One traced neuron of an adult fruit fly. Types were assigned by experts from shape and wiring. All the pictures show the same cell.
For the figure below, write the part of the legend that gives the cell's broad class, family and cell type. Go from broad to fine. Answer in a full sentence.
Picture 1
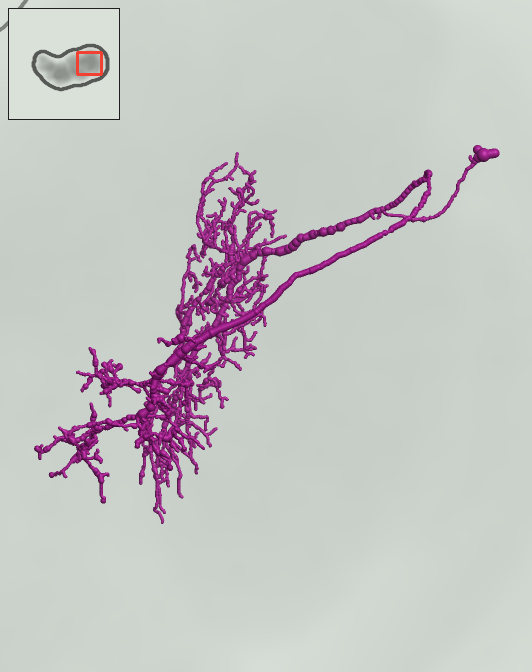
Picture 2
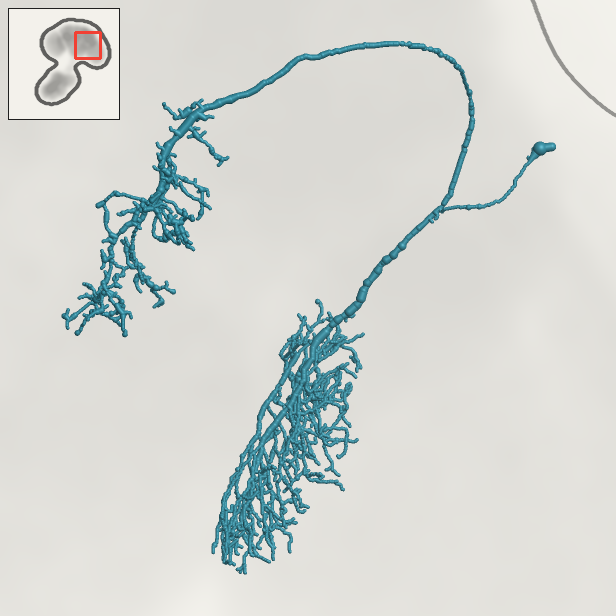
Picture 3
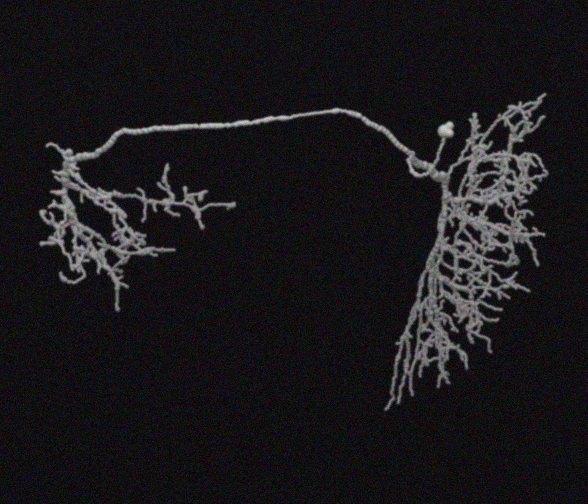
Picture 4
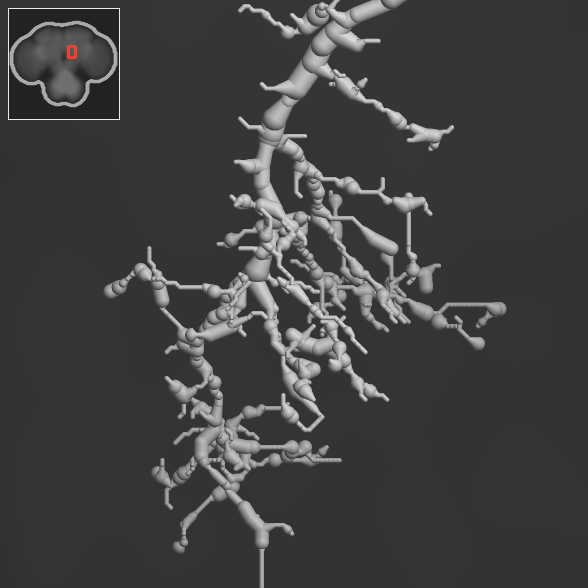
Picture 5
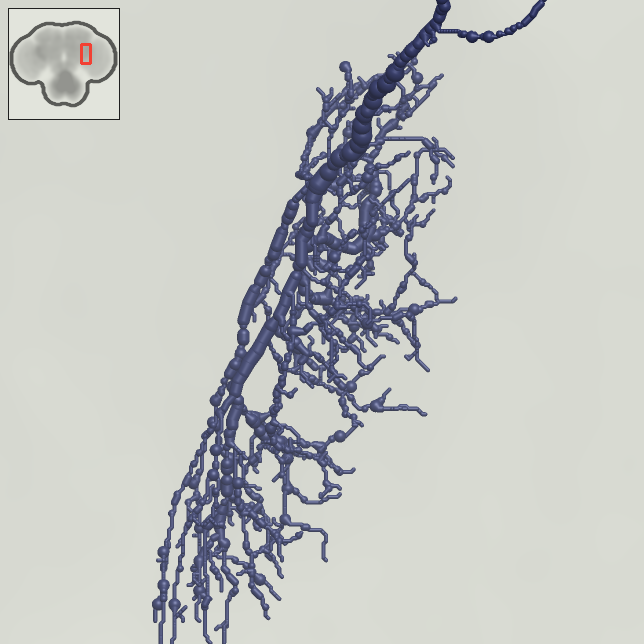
A visual projection neuron of hemilineage VPNl&d1_medial, type LT51.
